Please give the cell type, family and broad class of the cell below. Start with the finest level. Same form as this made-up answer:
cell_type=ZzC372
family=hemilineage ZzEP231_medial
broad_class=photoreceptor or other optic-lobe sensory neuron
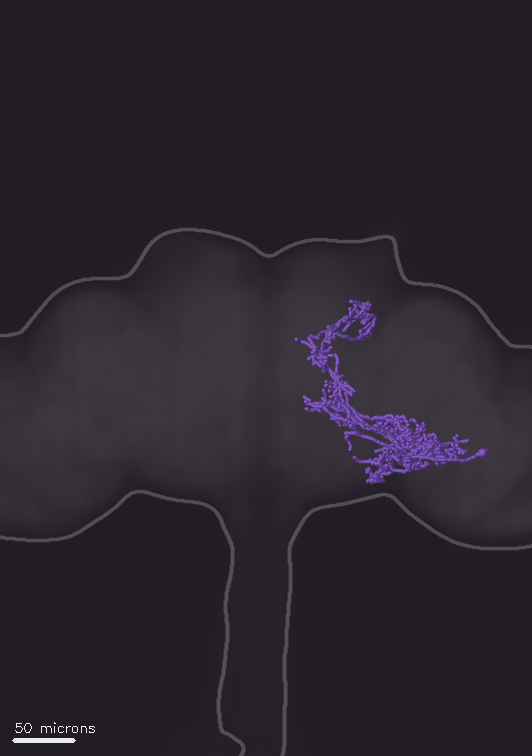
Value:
cell_type=LHPV5l1
family=LHPV
broad_class=central-brain intrinsic neuron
